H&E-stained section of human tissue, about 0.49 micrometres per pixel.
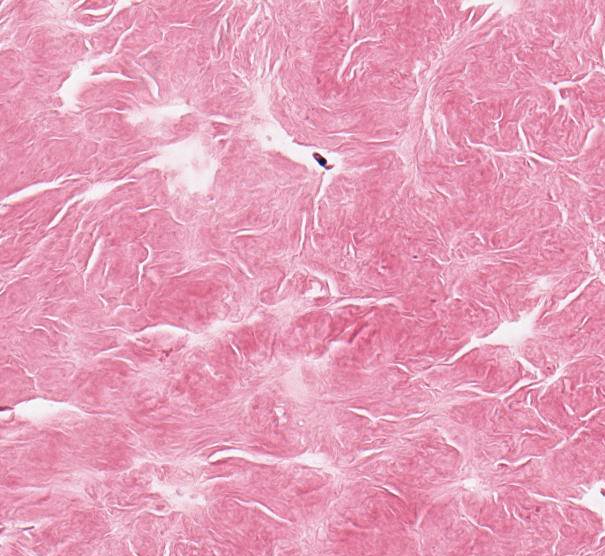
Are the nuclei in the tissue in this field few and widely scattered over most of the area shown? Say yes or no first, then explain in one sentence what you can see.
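Yes. Nuclei are almost absent throughout the field.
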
